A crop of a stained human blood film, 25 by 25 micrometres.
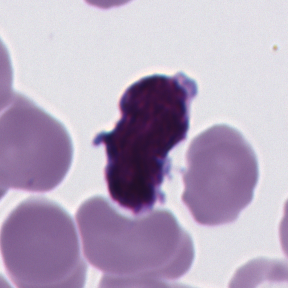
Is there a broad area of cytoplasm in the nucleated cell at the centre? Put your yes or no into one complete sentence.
No, most of the cell is taken up by its nucleus.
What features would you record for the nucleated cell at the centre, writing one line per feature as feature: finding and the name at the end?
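Chromatin stain: very dark purple throughout
Chromatin texture: streaky, strands running along the nucleus
Cell edge: ragged and frayed, not smooth
Tuft: small, pale lilac, projecting from the upper right corner
Nucleus size: about 12 by 7 micrometres
Name: myeloblast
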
